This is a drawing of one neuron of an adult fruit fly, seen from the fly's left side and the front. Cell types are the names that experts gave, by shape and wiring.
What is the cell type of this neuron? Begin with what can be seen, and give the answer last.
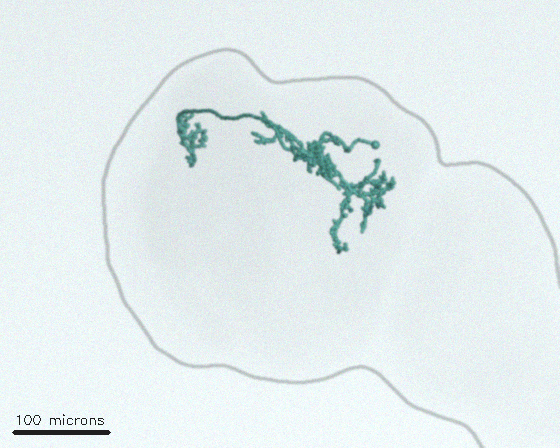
From left to right in the picture it spans about 250 microns. In this view it is wider than it is tall. Its broad class is central-brain intrinsic neuron. The cell type is pC1_3a.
